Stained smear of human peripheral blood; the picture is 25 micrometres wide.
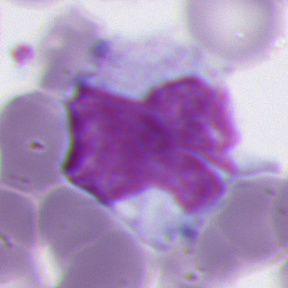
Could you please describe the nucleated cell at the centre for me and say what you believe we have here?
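Irregular and angular in outline, the nucleus has several notches along its edges; its right part appears folded over itself, with a crease running across it. No distinct nucleolus is visible. The outer cytoplasmic border is faint and ragged, not sharply defined. The nucleated cell at the centre is a monocyte.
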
